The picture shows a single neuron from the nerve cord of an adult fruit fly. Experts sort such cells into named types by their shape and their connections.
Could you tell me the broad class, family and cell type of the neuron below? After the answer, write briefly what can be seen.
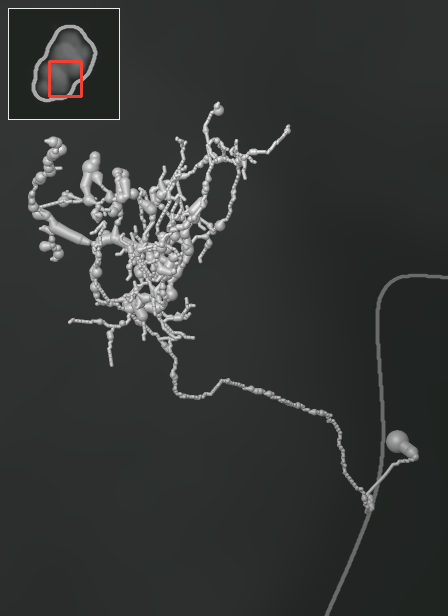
This is a nerve-cord intrinsic neuron. Its family is hemilineage 16B. The cell type is IN16B084. The picture shows dozens of branch ends. In this view it is about as wide as it is tall.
